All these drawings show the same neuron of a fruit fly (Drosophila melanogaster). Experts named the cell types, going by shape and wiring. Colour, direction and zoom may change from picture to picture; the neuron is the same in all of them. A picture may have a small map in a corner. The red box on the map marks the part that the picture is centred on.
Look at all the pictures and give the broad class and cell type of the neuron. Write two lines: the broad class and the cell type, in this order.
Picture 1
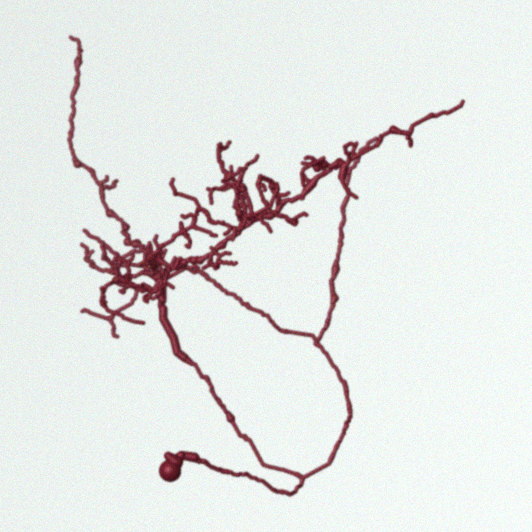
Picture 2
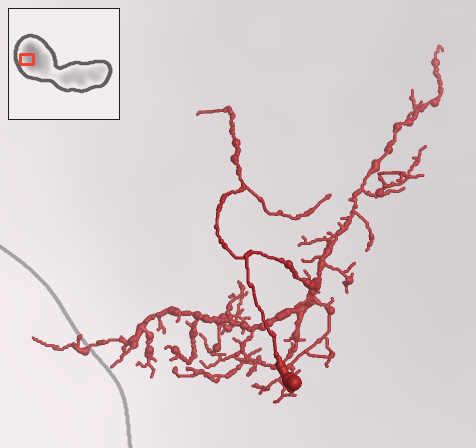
central-brain intrinsic neuron
CB1638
